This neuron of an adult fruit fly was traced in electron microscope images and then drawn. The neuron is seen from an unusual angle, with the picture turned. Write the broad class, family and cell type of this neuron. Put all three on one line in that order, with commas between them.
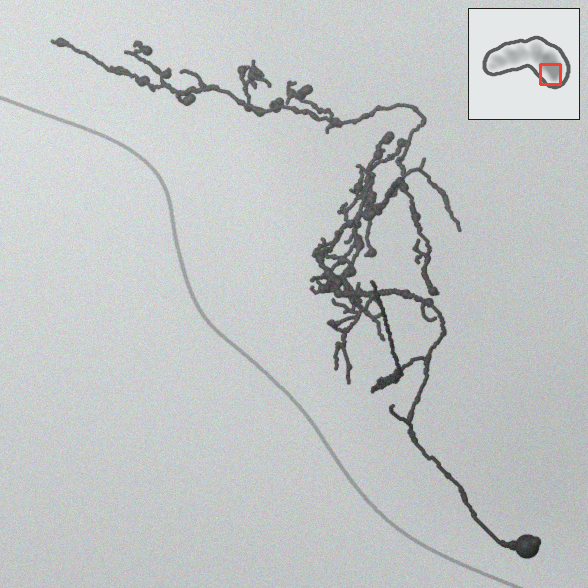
central-brain intrinsic neuron, hemilineage SLPpl1, SMP220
